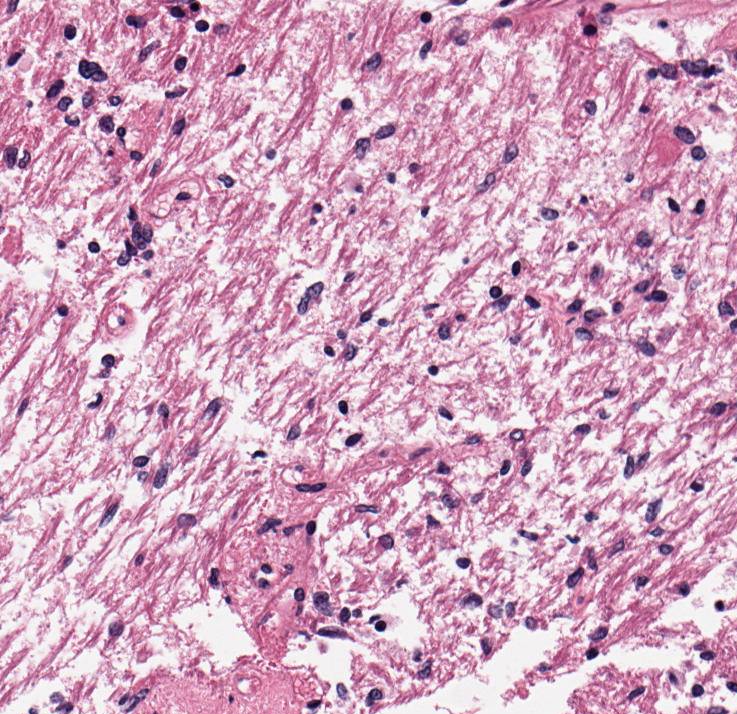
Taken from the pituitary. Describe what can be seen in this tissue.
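Many small clear spaces lie among fibrillary strands, giving a loose, airy background. Nuclei are small, dark-staining, mostly round to oval, some elongated, and scattered singly rather than in sheets, cords or glands. Most show no clearly outlined cytoplasm and appear set directly in the fibrillary background.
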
